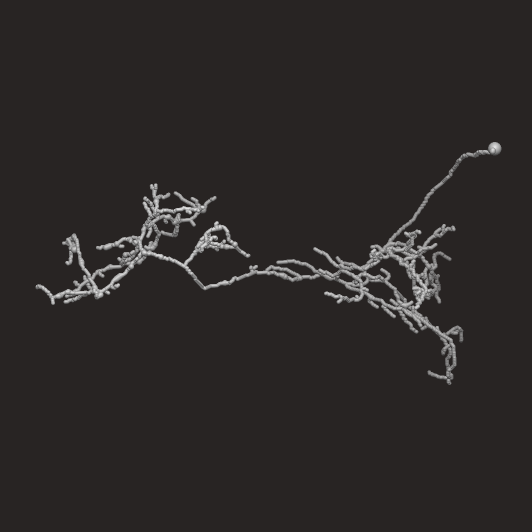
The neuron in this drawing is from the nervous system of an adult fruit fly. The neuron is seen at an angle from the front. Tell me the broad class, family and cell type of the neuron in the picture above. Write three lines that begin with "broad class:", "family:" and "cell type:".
broad class: central-brain intrinsic neuron
family: hemilineage SLPad1_posterior
cell type: SIP042_b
